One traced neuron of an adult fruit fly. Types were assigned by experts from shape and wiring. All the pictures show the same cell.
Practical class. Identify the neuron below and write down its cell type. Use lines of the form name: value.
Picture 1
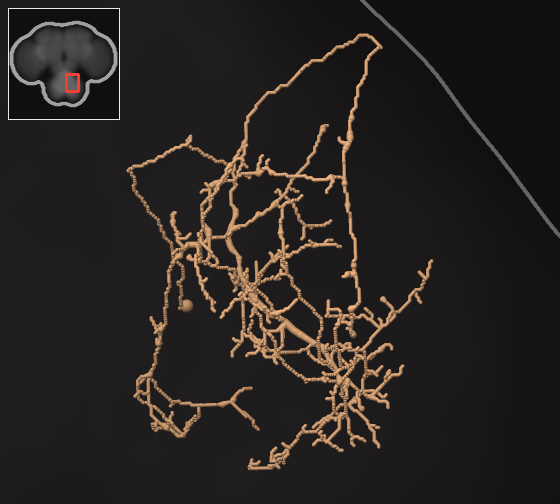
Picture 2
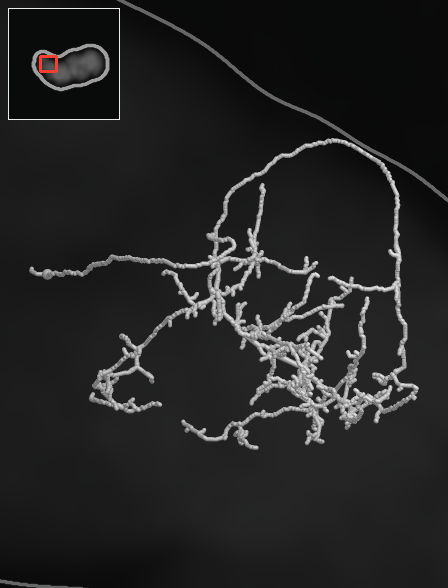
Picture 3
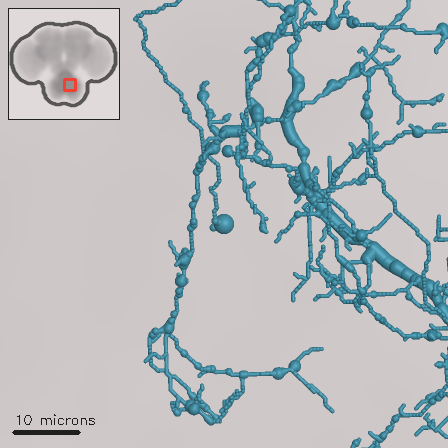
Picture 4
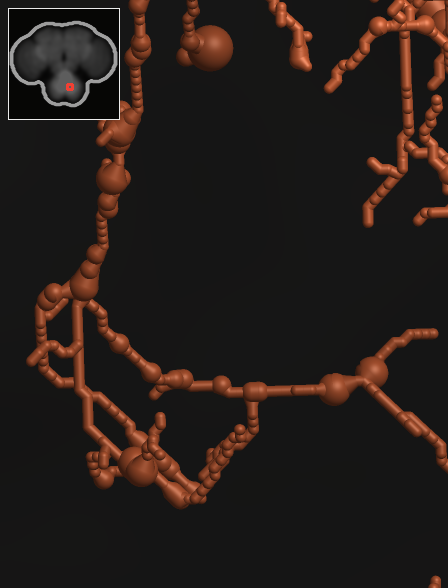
cell type: IN03A075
